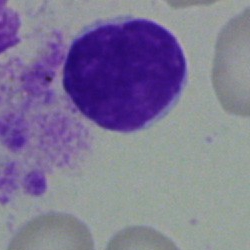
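Lymphocyte, stained bone marrow smear: just a narrow, pale blue rim of cytoplasm, with no granules visible in it. The chromatin is dense and deep purple, broken by a few faint lighter patches, and no vacuoles are seen in the cell.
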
